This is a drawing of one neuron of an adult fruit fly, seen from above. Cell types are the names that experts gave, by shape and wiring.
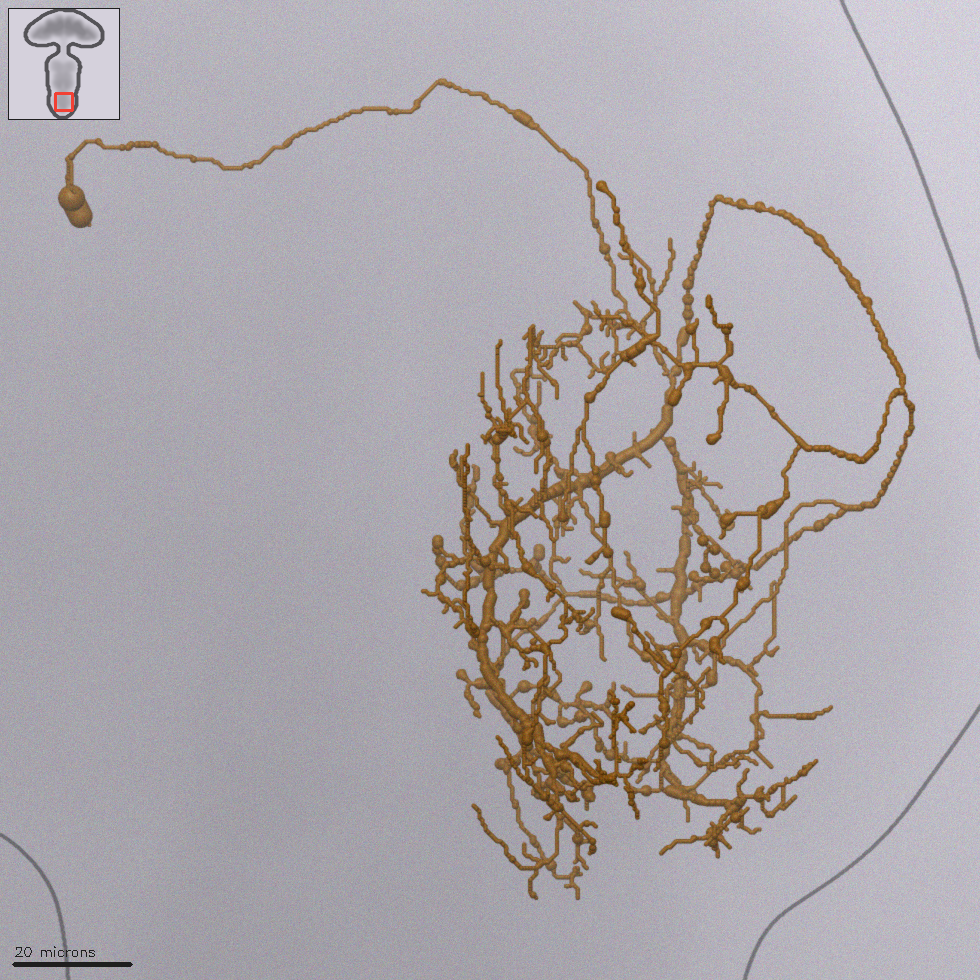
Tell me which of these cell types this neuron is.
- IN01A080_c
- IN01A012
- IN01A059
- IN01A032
IN01A032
